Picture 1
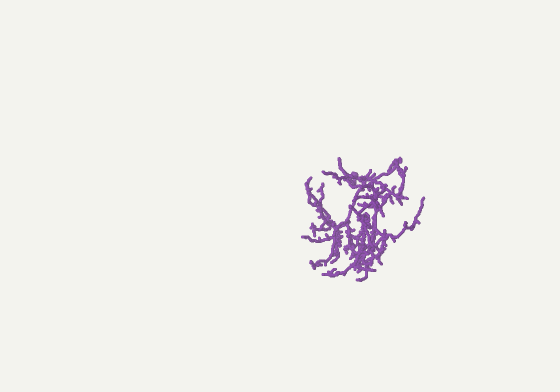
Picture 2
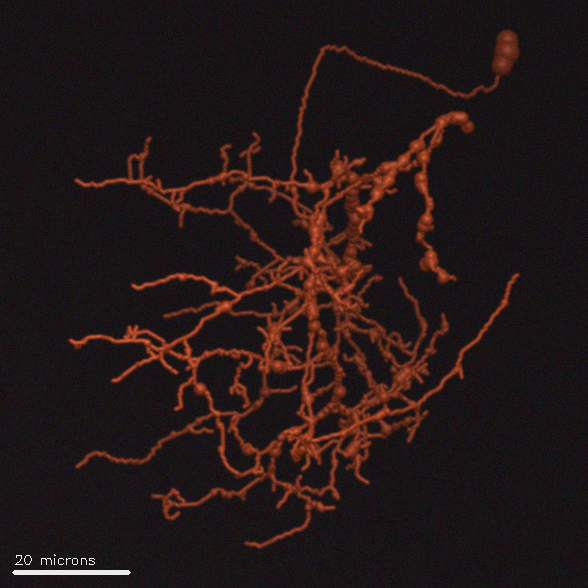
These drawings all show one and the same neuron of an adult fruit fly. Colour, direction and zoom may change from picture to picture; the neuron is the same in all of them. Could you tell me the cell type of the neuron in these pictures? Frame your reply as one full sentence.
Typed by cell type, the neuron is IN20A.22A027.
